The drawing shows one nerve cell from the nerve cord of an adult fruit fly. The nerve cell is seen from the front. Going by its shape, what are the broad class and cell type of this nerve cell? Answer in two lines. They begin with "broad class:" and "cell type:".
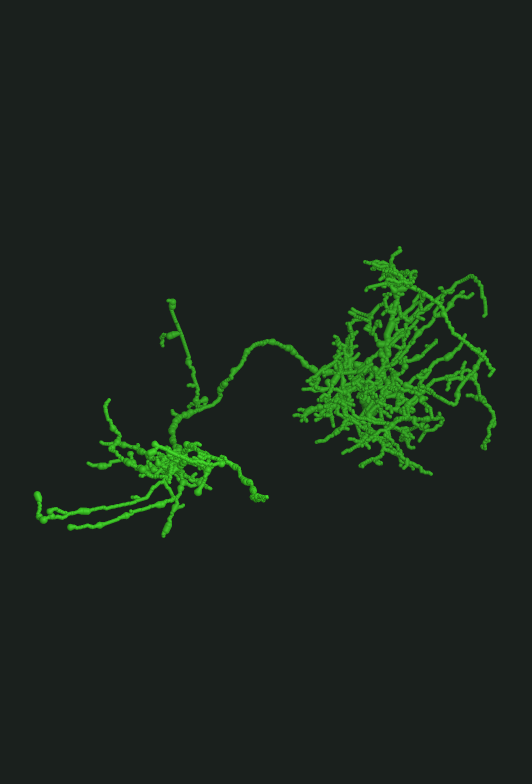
broad class: ascending neuron
cell type: ANXXX132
